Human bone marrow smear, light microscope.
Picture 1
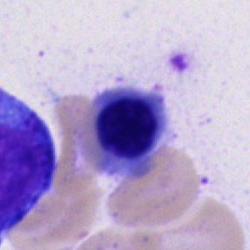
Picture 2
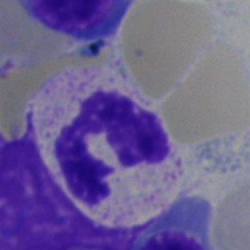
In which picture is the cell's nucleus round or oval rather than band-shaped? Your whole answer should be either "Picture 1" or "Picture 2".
Picture 1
